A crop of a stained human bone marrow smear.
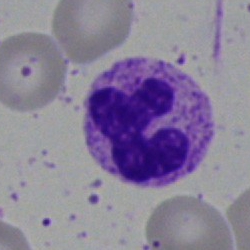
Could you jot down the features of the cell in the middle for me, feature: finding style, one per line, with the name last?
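Outline: round, smooth
Chromatin: dark purple, densely clumped
Cytoplasm: pale lilac
Granules: fine, purple, scattered throughout cytoplasm
Name: segmented neutrophil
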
